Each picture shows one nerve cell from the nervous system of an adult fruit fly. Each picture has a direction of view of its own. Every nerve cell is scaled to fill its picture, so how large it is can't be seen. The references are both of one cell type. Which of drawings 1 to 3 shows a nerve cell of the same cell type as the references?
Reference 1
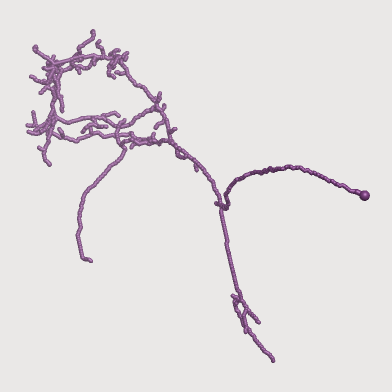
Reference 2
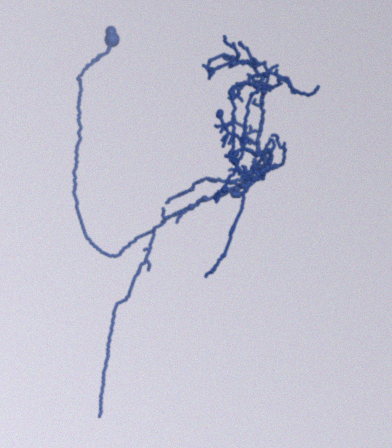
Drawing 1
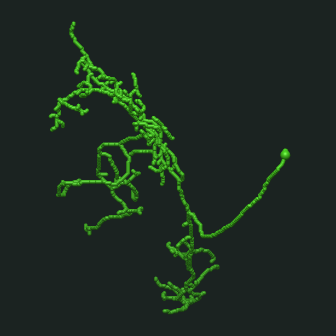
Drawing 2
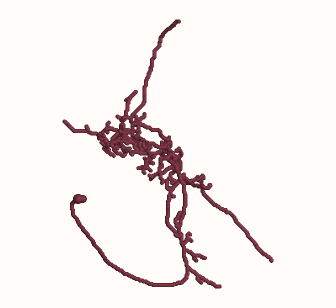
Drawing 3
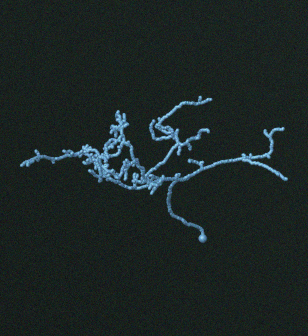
2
